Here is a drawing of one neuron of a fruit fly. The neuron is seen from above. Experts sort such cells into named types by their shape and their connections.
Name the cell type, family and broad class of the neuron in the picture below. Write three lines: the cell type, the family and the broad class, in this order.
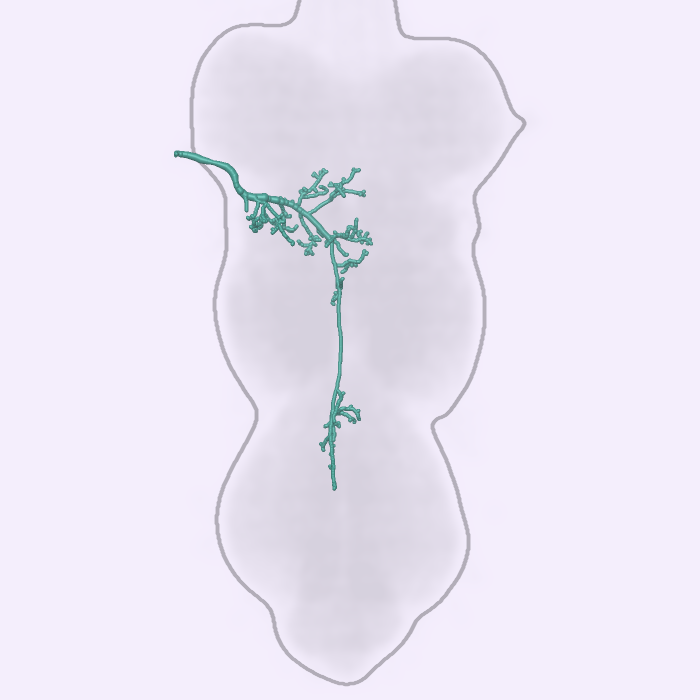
SNpp30
class mechanosensory proprioceptive
sensory neuron entering the nerve cord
